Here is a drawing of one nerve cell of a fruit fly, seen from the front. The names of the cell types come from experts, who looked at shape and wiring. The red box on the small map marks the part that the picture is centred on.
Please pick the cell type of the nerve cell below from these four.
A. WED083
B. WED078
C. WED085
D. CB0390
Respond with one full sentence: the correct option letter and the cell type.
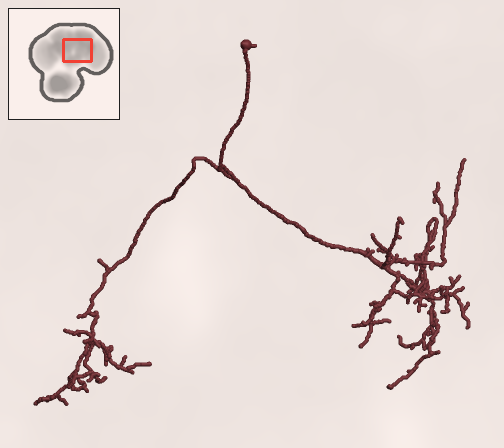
Option D holds the cell type of the nerve cell, CB0390.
